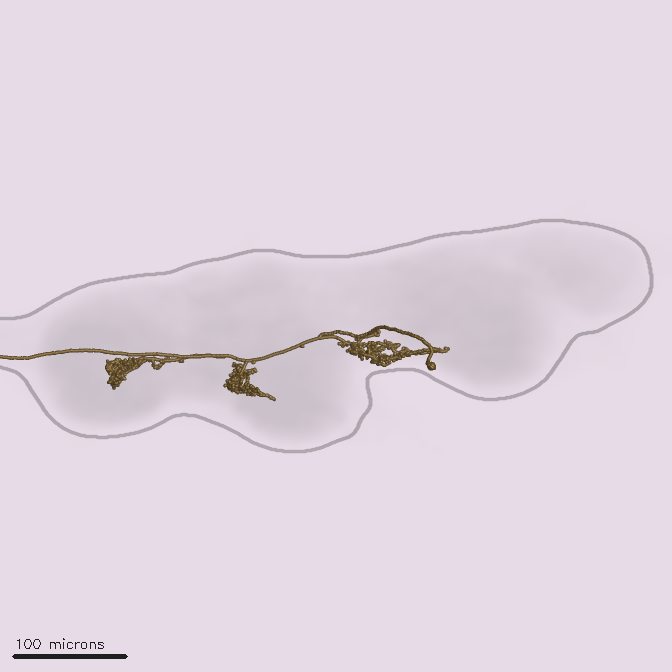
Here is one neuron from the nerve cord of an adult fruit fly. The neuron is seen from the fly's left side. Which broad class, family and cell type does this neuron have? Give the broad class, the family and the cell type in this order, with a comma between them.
ascending neuron, hemilineage 08B, AN08B018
